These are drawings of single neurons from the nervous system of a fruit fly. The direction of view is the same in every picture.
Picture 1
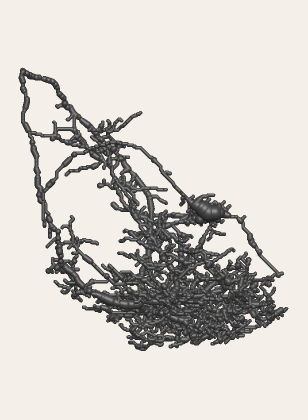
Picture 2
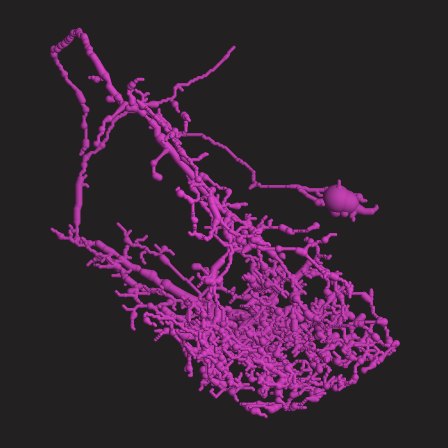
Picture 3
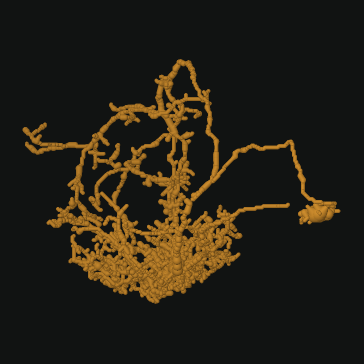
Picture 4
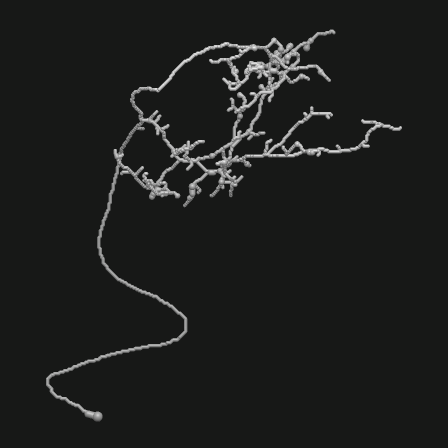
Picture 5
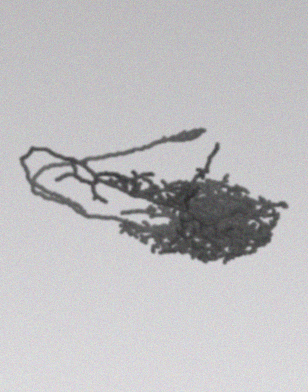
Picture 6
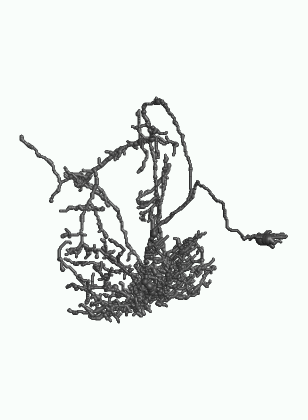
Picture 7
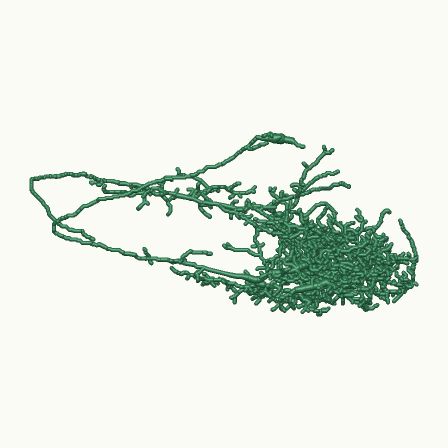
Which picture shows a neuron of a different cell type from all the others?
Picture 4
